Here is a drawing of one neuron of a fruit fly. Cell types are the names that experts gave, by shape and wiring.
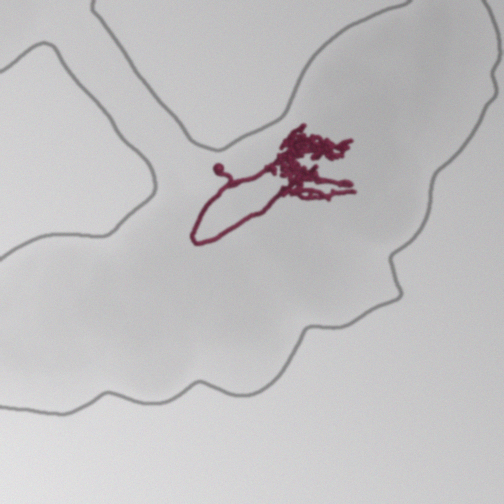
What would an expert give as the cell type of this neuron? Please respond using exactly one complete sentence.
The neuron belongs to cell type CB4071.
